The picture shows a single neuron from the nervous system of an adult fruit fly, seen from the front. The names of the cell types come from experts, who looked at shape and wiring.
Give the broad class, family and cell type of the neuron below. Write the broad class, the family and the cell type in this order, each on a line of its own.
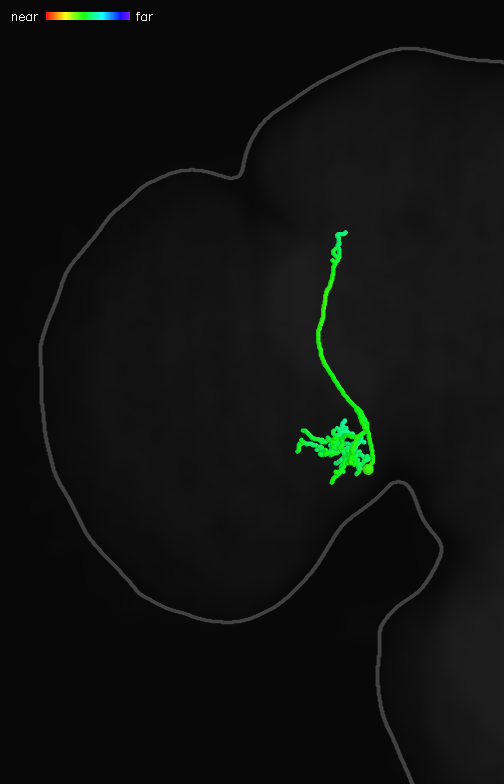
visual projection neuron
LoVP
LoVP1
